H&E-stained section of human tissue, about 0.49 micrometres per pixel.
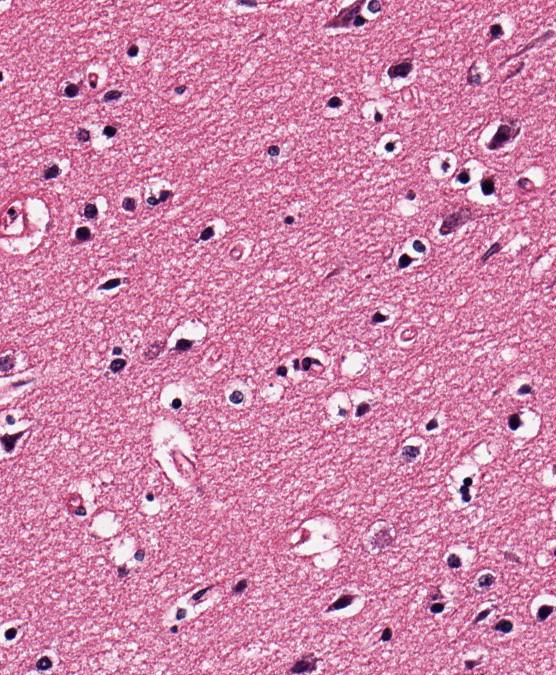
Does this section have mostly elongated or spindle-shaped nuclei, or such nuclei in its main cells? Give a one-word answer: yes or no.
No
